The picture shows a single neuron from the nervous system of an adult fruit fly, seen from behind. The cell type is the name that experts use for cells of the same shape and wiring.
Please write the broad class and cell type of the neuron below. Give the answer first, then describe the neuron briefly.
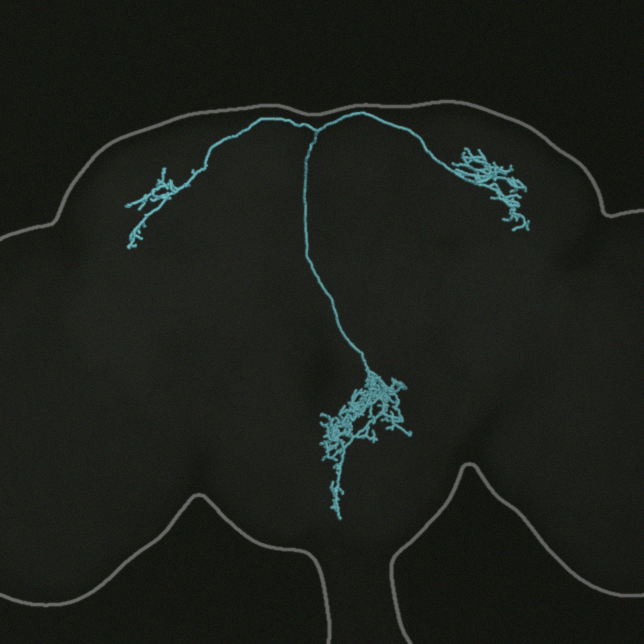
This is a central-brain intrinsic neuron. Its cell type is GNG485. Dozens of branch ends can be seen. In this view it is about as wide as it is tall.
